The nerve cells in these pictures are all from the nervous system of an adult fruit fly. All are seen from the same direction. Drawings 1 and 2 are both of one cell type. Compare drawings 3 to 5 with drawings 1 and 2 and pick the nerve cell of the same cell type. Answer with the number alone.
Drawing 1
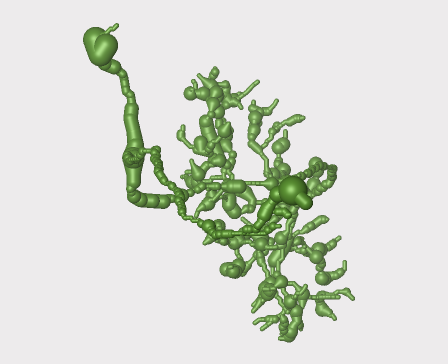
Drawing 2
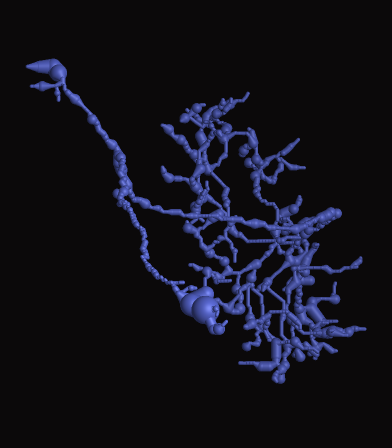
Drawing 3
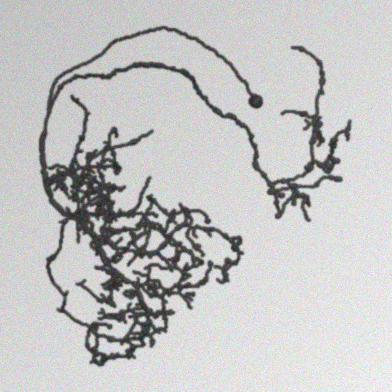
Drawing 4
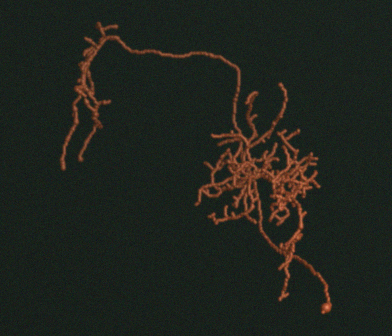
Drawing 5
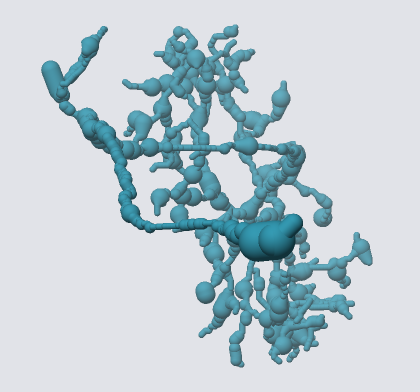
5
